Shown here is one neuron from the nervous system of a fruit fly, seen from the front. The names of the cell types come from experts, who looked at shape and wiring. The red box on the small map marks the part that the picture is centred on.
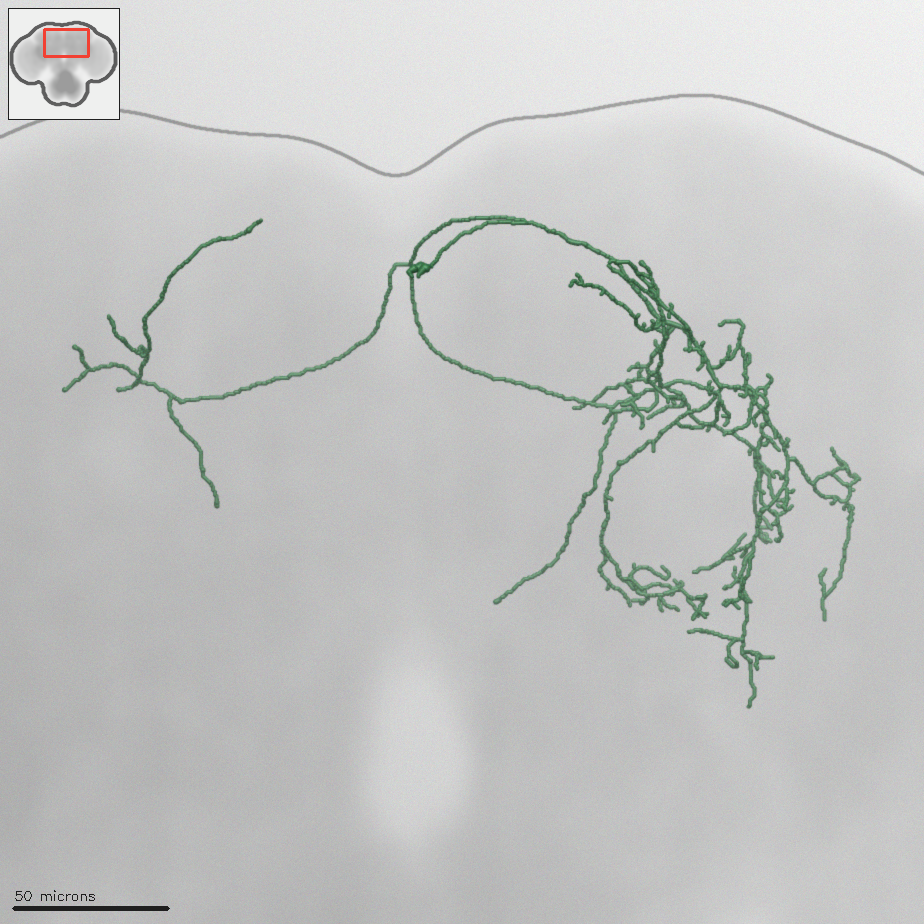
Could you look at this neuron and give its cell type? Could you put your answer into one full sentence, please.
The cell type held by this neuron is SIP115m.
